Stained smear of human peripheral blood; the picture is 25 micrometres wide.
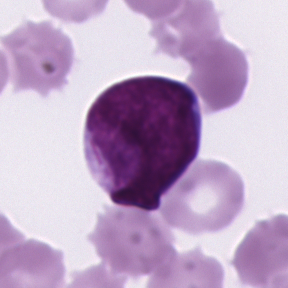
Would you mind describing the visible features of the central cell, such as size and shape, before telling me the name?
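Let me see: the nucleus is a single mass with no lobes, and it takes up about 90% of the cell's area. The whole cell measures about 12 by 10 micrometres. Its chromatin stains dark purple, dense, with a faintly streaky texture, and a darker band runs along the bottom edge of the nucleus. Cytoplasm appears only as a thin pale crescent at the lower left. So this is a myeloblast.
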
